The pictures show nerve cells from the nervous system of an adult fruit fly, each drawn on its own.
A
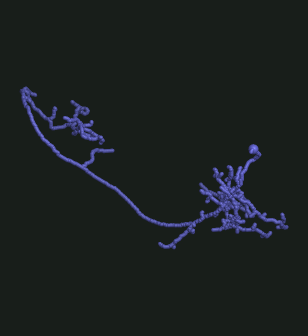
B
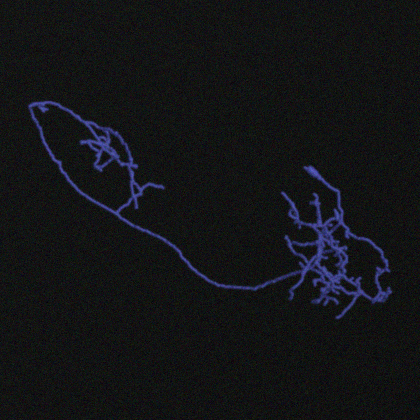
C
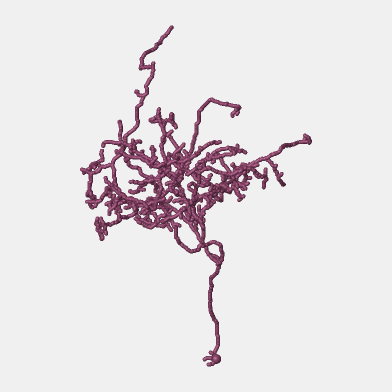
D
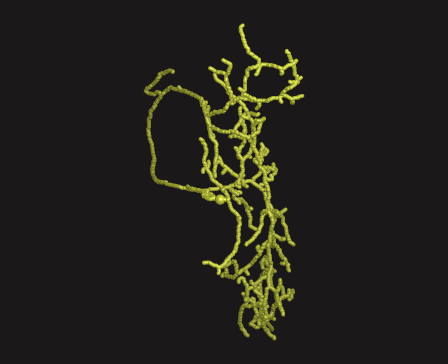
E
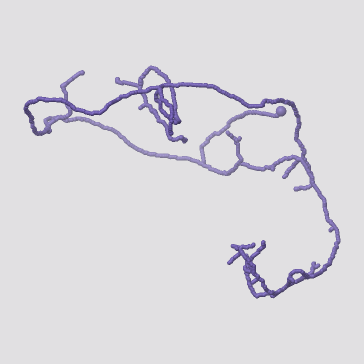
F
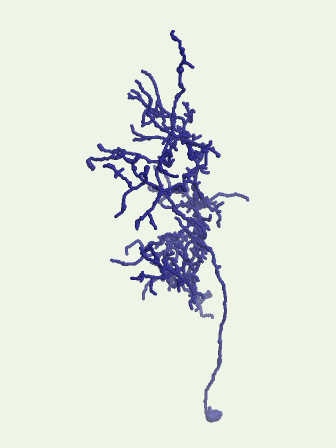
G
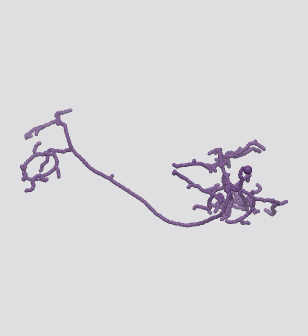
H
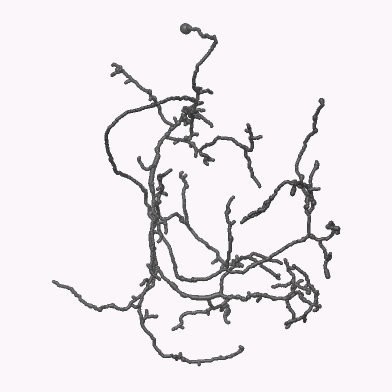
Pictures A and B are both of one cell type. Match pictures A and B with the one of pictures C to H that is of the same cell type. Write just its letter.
G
